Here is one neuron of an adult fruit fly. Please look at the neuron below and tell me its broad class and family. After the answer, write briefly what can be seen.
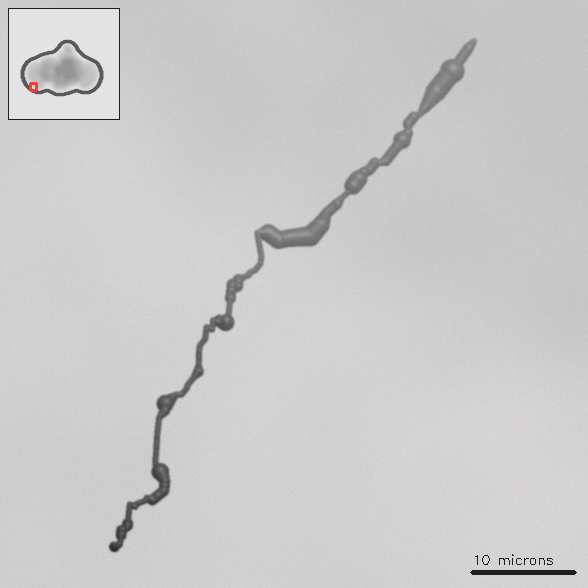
Its broad class is photoreceptor or other optic-lobe sensory neuron. Its family is called class visual. From top to bottom in the picture it spans about 50 microns. There are a dozen or fewer branch ends.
